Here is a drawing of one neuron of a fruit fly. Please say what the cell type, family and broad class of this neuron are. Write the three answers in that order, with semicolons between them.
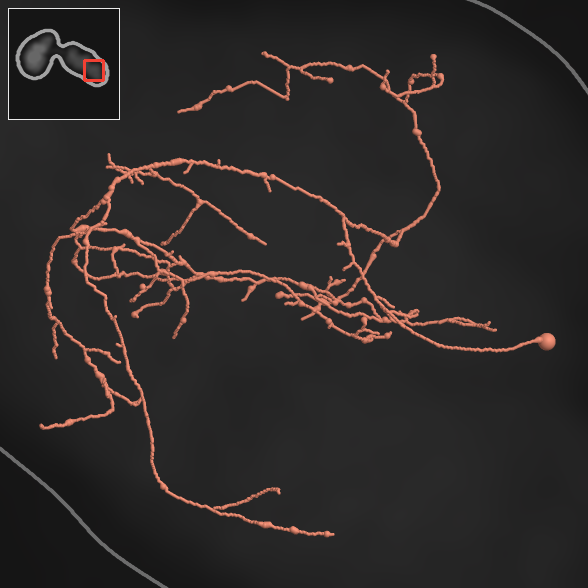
IN04B048; hemilineage 04B; nerve-cord intrinsic neuron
